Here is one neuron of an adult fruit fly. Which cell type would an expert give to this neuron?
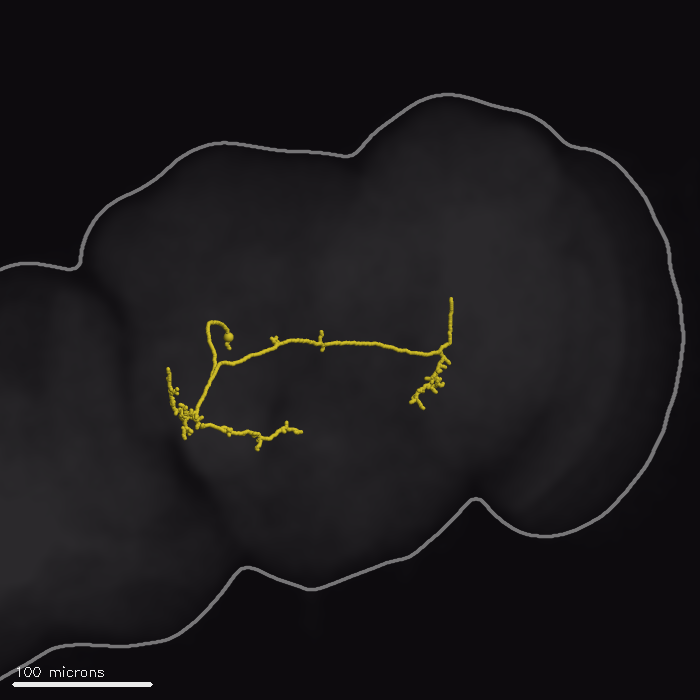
WED143_b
